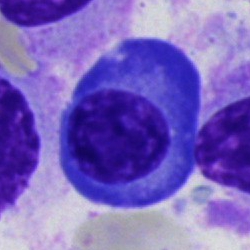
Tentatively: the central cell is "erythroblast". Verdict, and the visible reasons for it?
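Taking the nucleus first: it lies off-centre, toward the lower left of the cell.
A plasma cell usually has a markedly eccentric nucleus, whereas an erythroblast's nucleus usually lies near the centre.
This position therefore goes with plasma cell and against erythroblast. Next, the chromatin is coarse and clumped, with dark purple masses.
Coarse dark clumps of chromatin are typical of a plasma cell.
This too goes with plasma cell. Then the cytoplasm: it is deep blue.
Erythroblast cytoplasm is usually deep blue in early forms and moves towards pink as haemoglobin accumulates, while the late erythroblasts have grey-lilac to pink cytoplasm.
The deep blue colour could therefore fit a plasma cell or an early erythroblast. The cytoplasm is also abundant, widest above and to the right of the nucleus, and shows no granules. Last, the outline is round to oval with a smooth edge. Weighed together, the cell is a plasma cell, not an erythroblast.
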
